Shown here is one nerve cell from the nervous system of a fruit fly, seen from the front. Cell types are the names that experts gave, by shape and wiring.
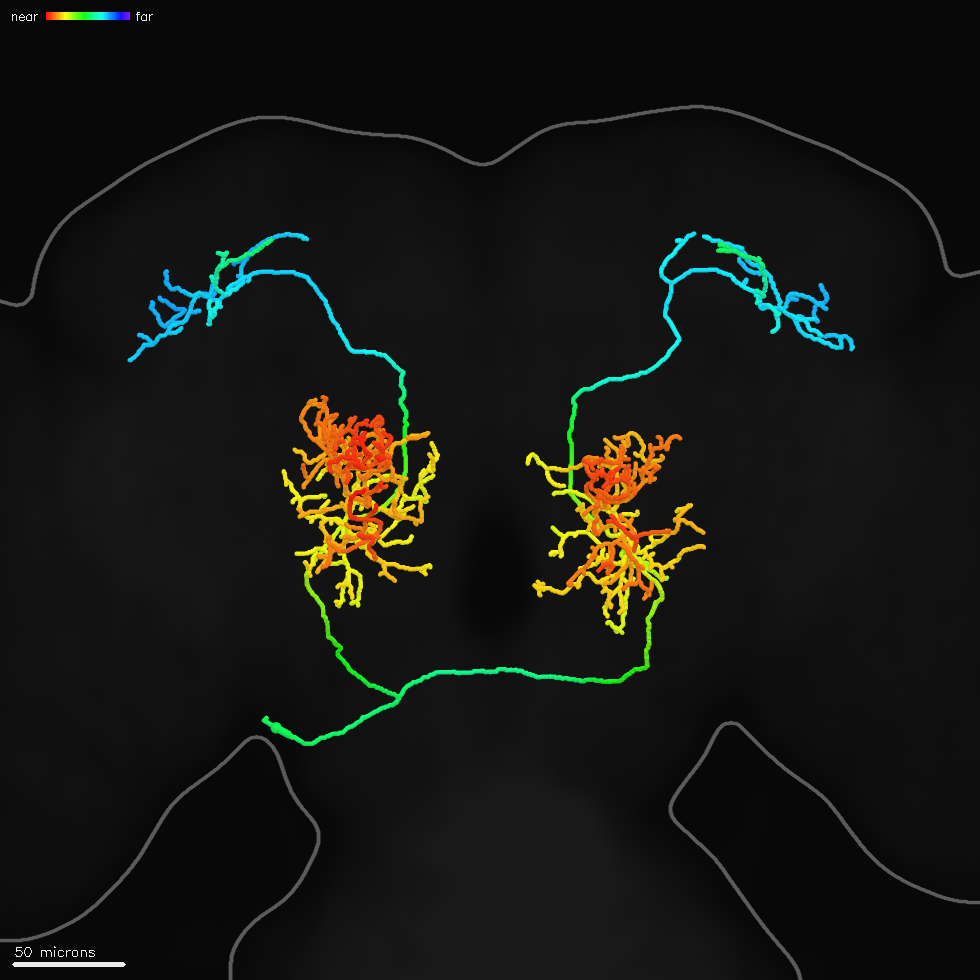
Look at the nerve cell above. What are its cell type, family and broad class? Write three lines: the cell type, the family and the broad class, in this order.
M_ilPNm90
class ALPN
central-brain intrinsic neuron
